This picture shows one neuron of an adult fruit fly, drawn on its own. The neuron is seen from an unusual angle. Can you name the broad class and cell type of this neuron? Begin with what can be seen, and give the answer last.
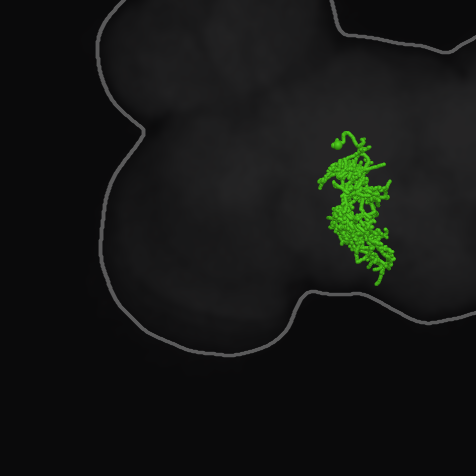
In this view it is taller than it is wide. This is a central-brain intrinsic neuron. Its cell type is PS234.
